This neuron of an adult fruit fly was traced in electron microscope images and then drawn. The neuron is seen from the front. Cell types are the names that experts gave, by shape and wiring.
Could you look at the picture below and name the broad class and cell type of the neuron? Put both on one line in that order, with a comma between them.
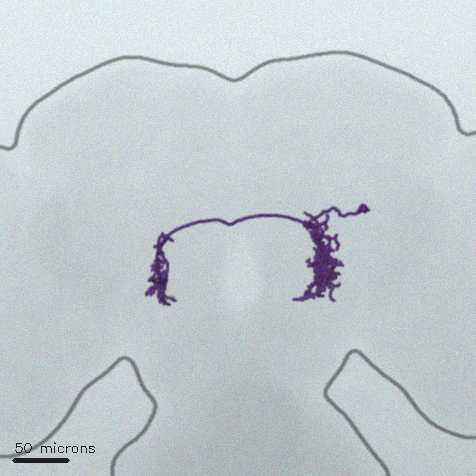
central-brain intrinsic neuron, PS099_b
